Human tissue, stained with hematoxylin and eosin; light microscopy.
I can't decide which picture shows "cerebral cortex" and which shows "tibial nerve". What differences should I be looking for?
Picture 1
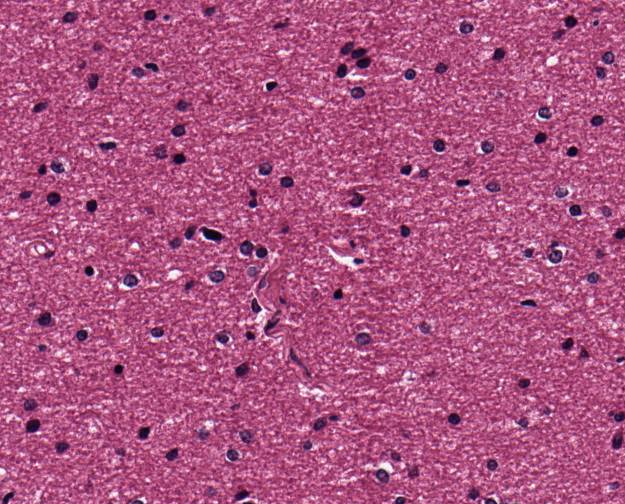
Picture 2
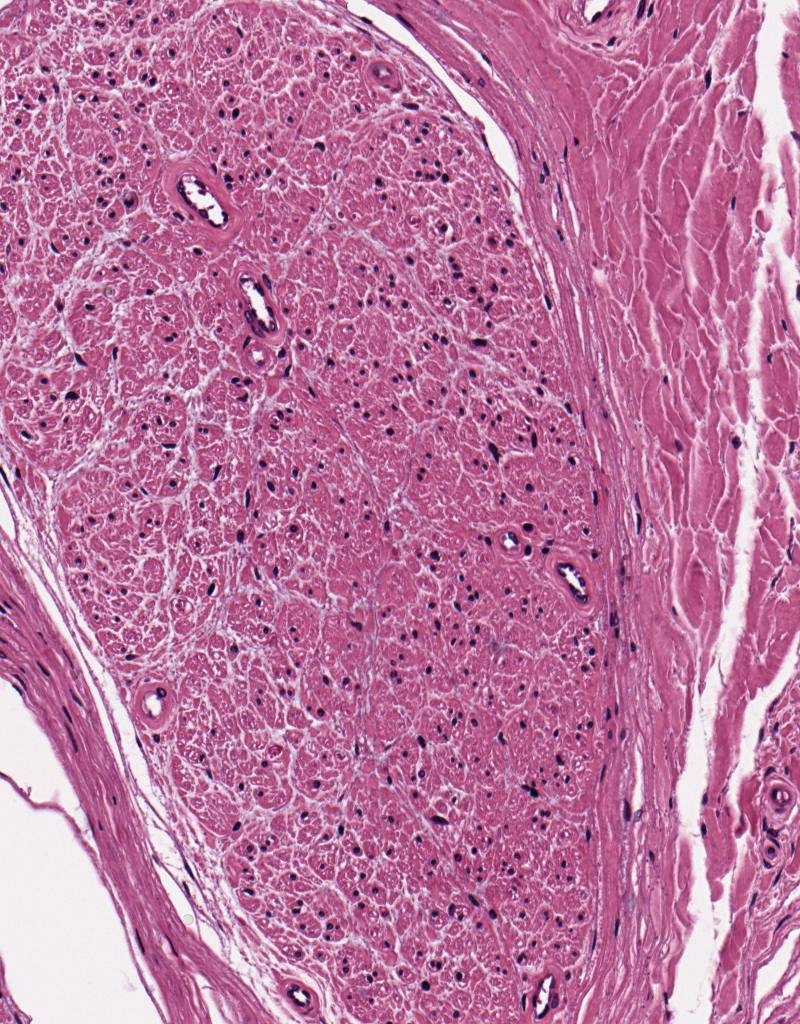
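Picture 1: cerebral cortex. Picture 2: tibial nerve. In the cerebral cortex, cells lie singly and fairly evenly scattered across the whole field, forming no organised units. The background is a finely granular, fibrillary pink matrix without collagen bundles, and most nuclei are small, round and dark, with little visible cytoplasm. One small thin-walled vessel runs obliquely through the centre. In the tibial nerve, a large oval bundle fills the left and centre of the field, wrapped in a thin sheath of flattened concentric layers whose flattened spindle-shaped nuclei lie parallel to the bundle edge. Within the bundle the fibres are cut across as many small rounded pale pink profiles, with small dark oval nuclei spread fairly evenly among them.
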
